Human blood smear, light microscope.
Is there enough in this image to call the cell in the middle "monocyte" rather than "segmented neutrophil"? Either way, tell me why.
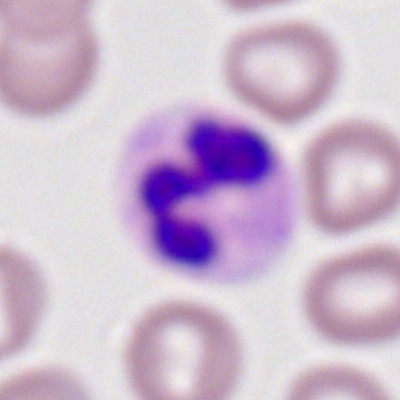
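I'd call this a segmented neutrophil. Its nucleus is divided into three lobes, and the cytoplasm is plentiful and pale pinkish-lilac.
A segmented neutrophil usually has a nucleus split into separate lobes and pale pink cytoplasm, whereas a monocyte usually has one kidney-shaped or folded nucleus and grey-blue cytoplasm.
The outline is round and smooth, and the chromatin dense and deep purple.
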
